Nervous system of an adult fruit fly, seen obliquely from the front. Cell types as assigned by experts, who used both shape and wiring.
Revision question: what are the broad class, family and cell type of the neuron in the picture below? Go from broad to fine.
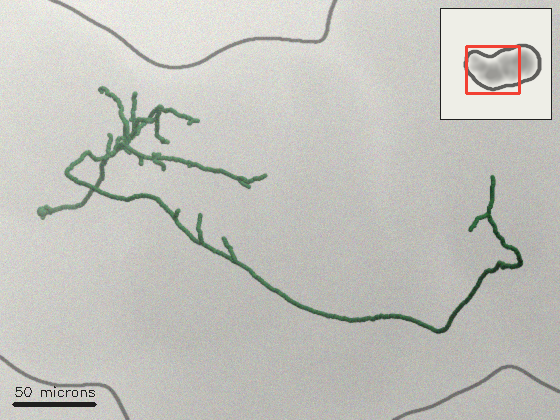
ascending neuron; hemilineage 07B; AN07B072_a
